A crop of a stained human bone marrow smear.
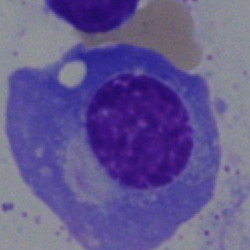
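Plasma cell. The chromatin is dark purple and clumped, with small paler spots between the clumps. The cytoplasm is abundant and blue, with a paler zone against the lower-left side of the nucleus. A single round clear vacuole lies in the upper-left cytoplasm.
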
